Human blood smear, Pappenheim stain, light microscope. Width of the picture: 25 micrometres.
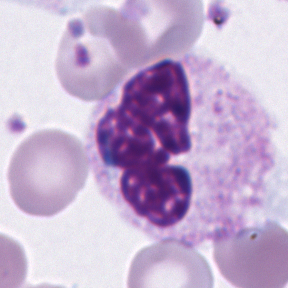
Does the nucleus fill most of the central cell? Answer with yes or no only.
No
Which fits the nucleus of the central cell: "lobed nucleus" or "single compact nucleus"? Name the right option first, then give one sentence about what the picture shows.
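Lobed nucleus. The nucleus is divided into lobes by a deep notch on its right edge.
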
